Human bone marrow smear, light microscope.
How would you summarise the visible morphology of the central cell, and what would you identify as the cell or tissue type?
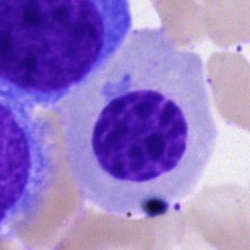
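In outline the cell is irregular and somewhat angular, not smoothly round. Its chromatin is gathered into coarse dark clumps separated by paler strands. Abundant cytoplasm forms a wide rim all around the nucleus and shows no granules. This is an erythroblast.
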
